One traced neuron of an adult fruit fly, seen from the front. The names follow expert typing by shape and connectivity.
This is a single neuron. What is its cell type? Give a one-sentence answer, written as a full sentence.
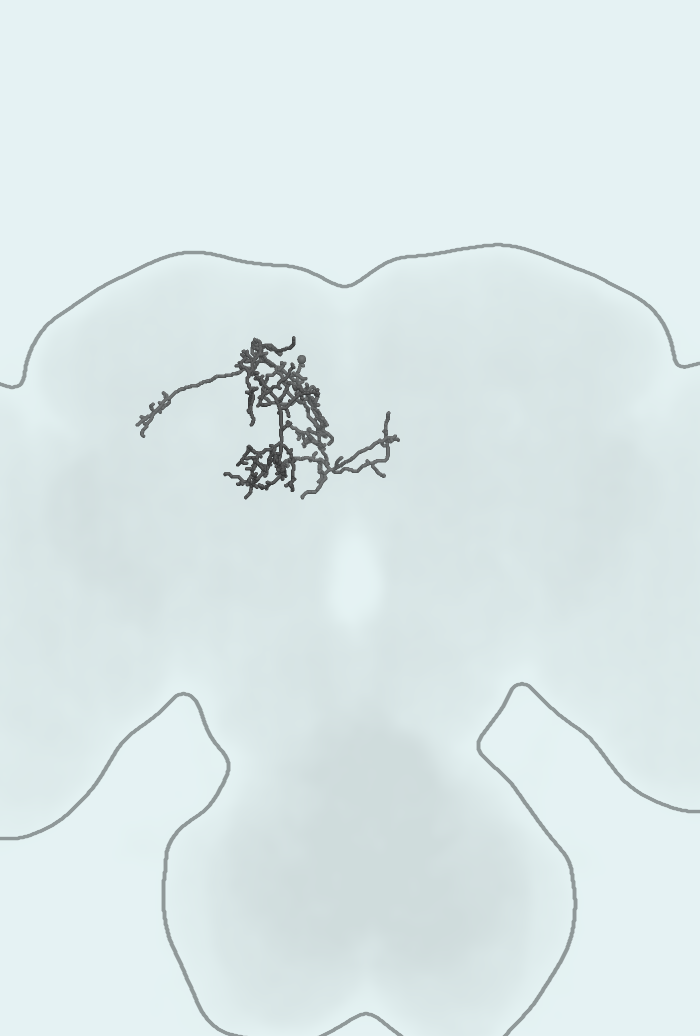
The neuron is typed under the name IB020.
